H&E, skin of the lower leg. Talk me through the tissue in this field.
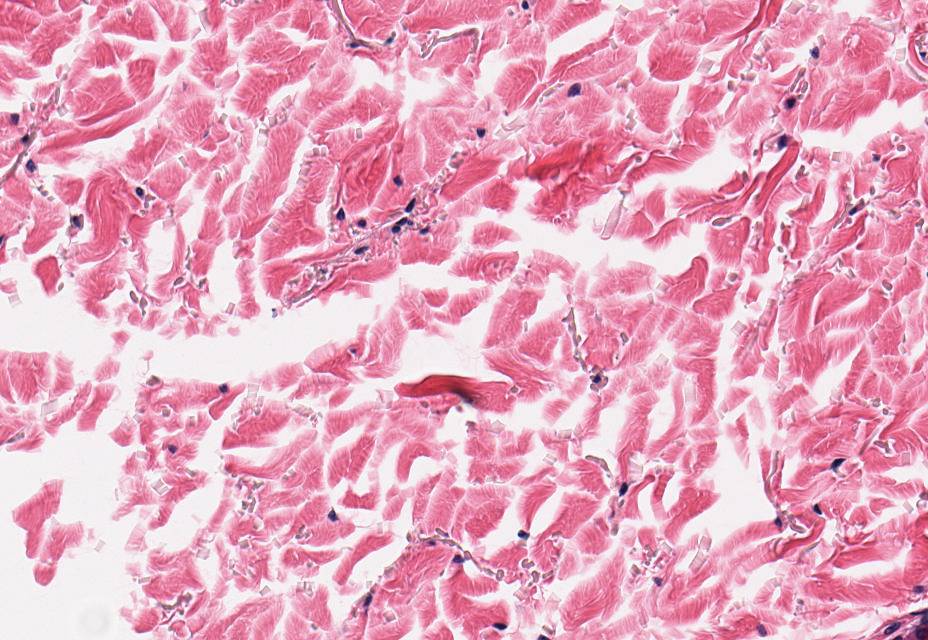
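Pink fibres fill the entire field, broken into short fragments cut and running in many different directions. Their cytoplasm stains bright pink, with a fine, wavy, streaked texture. Few nuclei are present; they are small, dark blue and sparsely scattered. Near the centre, two fibre fragments stain a deeper red than their neighbours.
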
